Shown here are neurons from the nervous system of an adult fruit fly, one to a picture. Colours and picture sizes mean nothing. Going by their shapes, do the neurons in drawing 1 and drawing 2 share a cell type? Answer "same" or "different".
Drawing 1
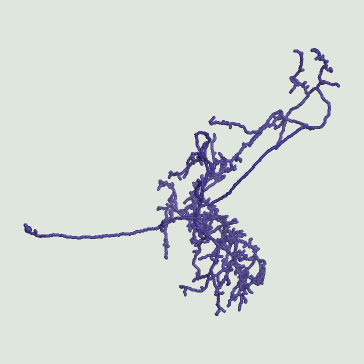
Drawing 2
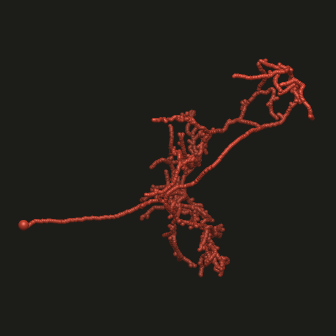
different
